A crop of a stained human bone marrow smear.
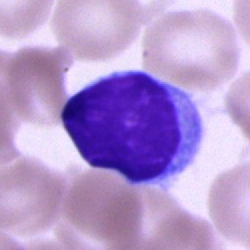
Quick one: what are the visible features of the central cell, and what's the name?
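Look first at the nucleus: it is one unlobed mass and fills most of the cell, so only scant cytoplasm is left. Its chromatin stains dark purple and looks dense. That scant cytoplasm sits as a crescent, mainly to the right of the nucleus. It's a lymphocyte.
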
